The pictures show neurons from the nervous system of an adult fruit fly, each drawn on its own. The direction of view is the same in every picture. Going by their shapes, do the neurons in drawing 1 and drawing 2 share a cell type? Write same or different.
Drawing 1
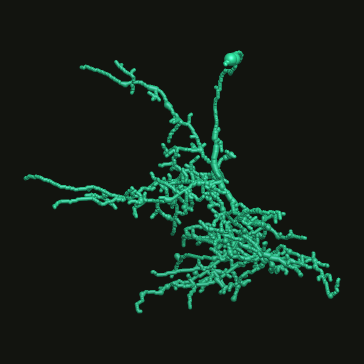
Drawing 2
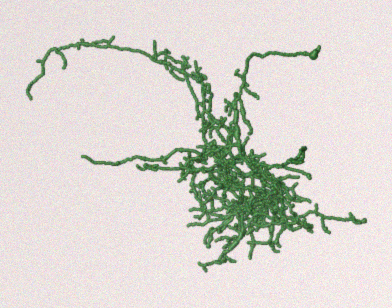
same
